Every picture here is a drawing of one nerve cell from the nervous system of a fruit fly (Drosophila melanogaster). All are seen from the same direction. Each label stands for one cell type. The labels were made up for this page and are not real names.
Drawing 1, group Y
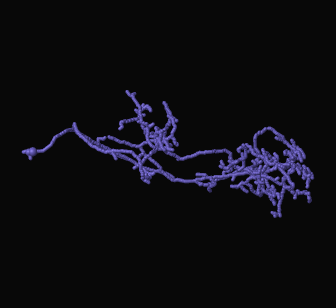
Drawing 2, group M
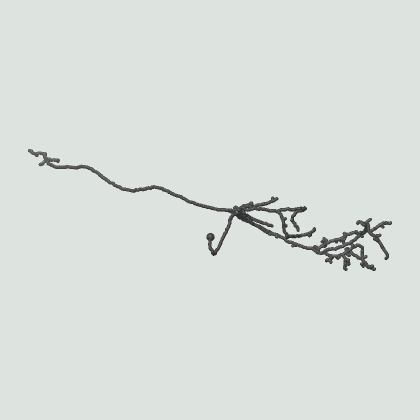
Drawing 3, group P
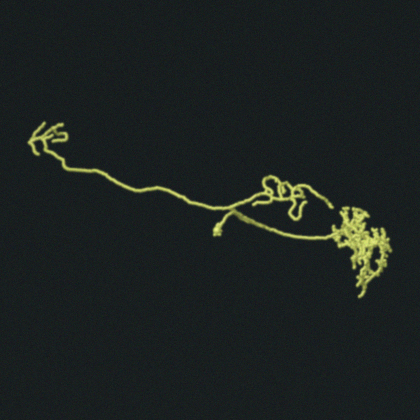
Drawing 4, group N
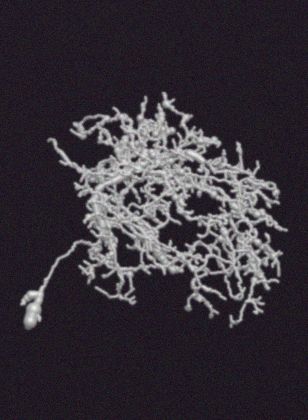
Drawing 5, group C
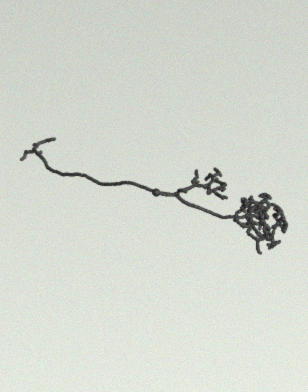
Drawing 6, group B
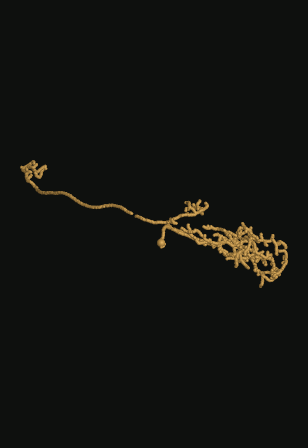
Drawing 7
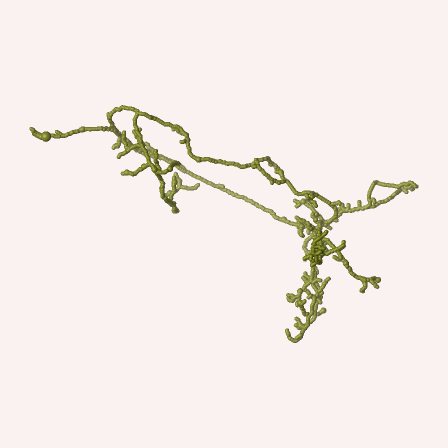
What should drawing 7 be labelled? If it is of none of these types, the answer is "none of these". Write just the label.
none of these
